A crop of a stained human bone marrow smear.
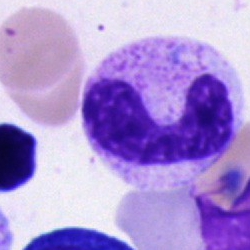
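Band neutrophil in the middle of this bone marrow smear: its nucleus is bent into a U, with the opening facing upward. The chromatin is dark purple and coarsely clumped. There's plenty of cytoplasm, pale pinkish-lilac, with fine violet granules scattered all through it.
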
